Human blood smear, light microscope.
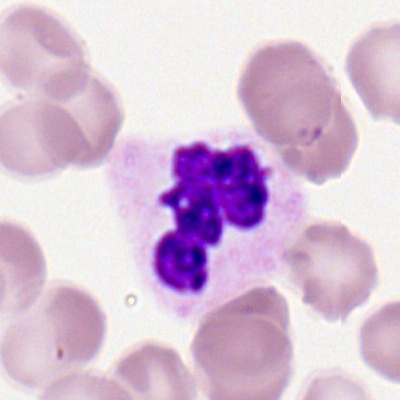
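Segmented neutrophil in a stained human blood smear. Chromatin dark purple and coarsely clumped; no nucleoli visible in the nucleus. Fine, faint pinkish granules scattered through the cytoplasm, which contains no vacuoles.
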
